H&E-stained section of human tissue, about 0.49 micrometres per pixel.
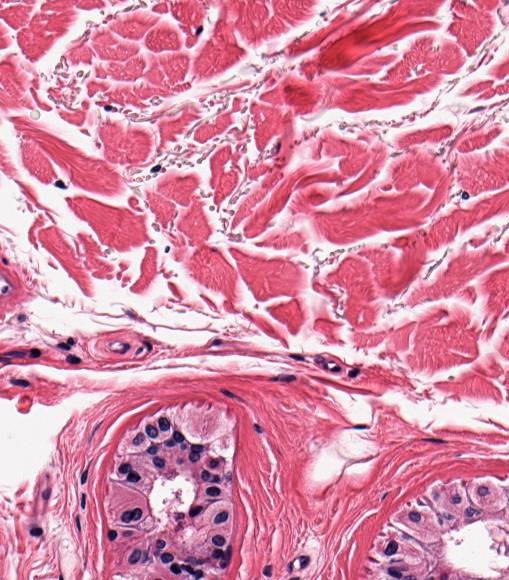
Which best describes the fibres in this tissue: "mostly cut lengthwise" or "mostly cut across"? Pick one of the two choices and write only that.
Mostly cut across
